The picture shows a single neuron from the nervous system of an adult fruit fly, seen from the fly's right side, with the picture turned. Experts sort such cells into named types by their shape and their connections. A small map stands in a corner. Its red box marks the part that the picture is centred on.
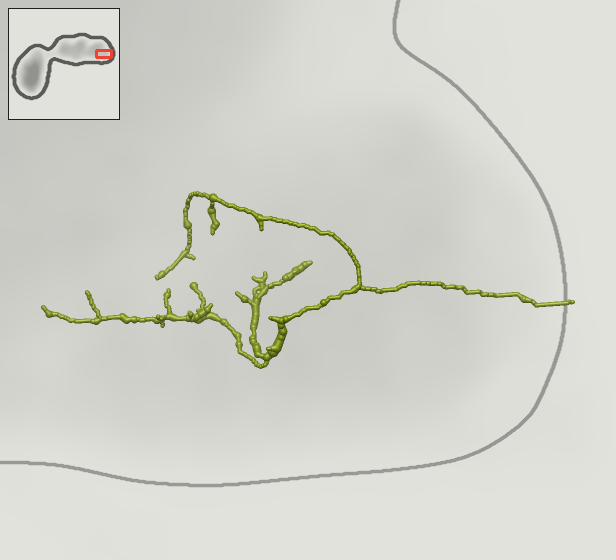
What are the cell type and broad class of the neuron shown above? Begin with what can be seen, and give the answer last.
In this view it is more than twice as wide as it is tall. The cell type is SNxx15. It is a sensory neuron entering the nerve cord.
